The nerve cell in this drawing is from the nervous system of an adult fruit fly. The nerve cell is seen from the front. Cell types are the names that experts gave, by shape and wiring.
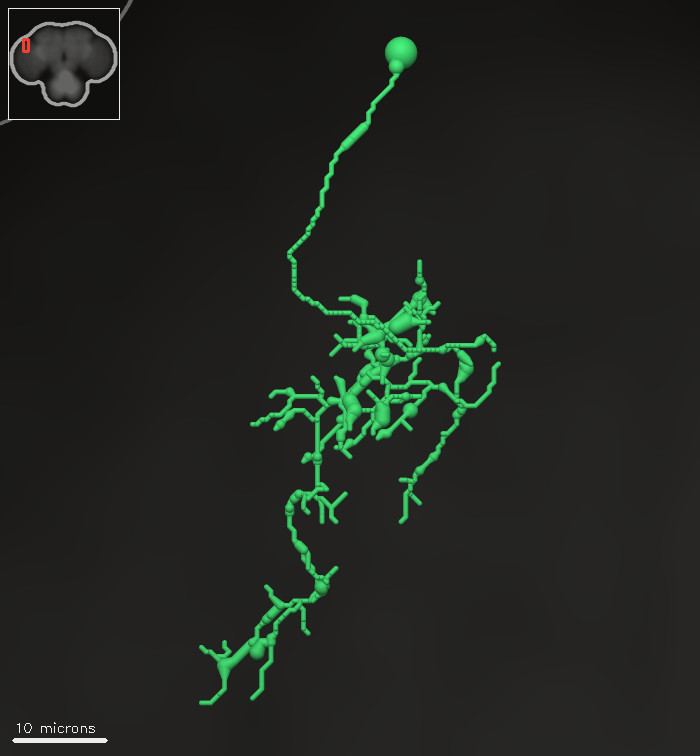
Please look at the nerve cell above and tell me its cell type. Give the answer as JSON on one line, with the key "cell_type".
{"cell_type": "Mi16"}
